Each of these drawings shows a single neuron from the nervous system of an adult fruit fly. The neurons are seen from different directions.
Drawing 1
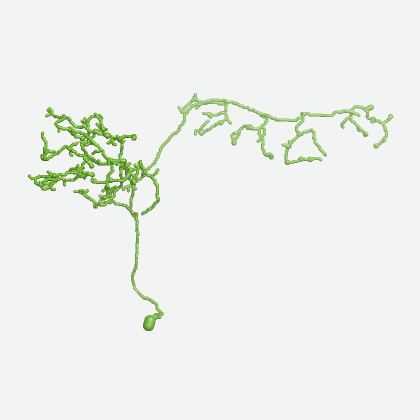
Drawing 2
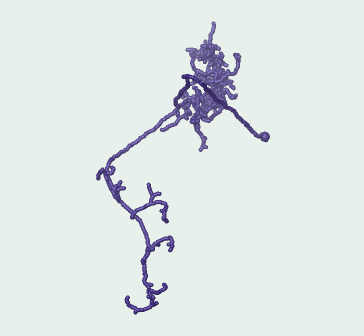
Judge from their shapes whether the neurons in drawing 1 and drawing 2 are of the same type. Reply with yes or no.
no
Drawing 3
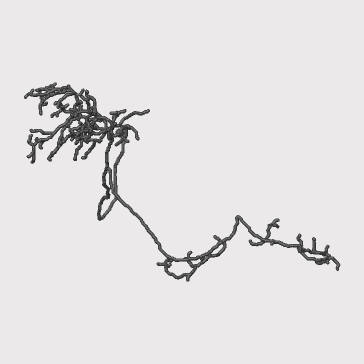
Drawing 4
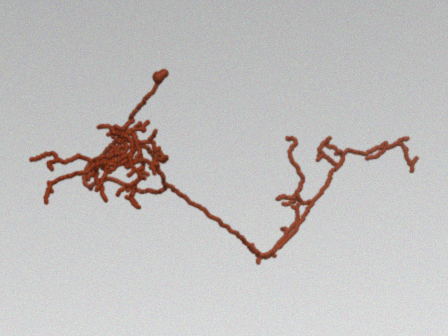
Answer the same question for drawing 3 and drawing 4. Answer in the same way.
no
